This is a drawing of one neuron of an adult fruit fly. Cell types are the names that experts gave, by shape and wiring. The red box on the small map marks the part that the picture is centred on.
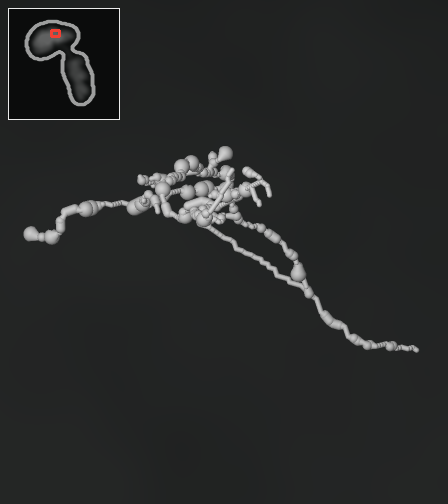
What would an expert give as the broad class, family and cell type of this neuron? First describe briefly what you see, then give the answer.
The drawing shows no cell body. As drawn here it is wider than it is tall. This is a sensory neuron entering the brain. Its family is called class mechanosensory. It is of cell type TPMN1.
